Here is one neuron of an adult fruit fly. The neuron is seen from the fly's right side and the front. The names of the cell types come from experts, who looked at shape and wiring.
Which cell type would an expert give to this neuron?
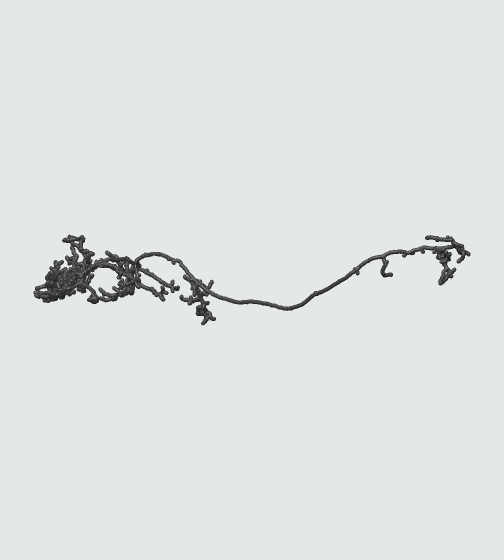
AN08B022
